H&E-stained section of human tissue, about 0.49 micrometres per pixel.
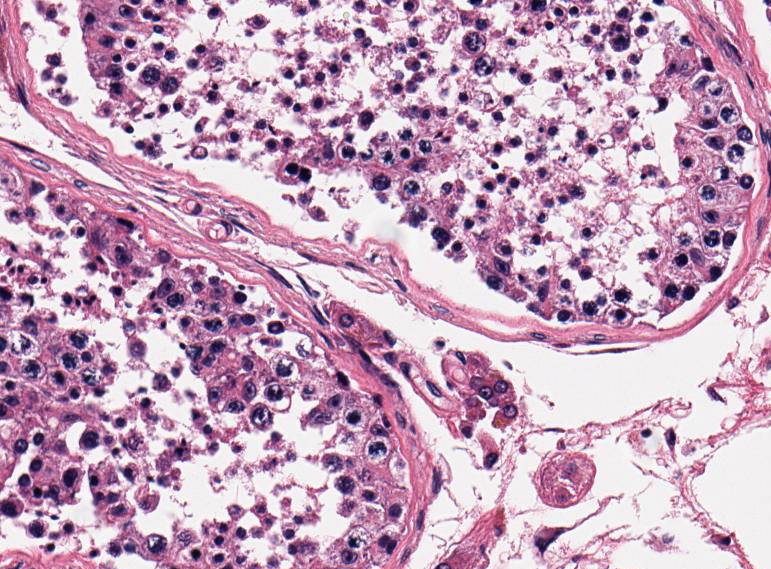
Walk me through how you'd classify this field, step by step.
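I'm looking at seminiferous tubule profiles here, each lined by many layers of rounded cells stacked from wall to centre.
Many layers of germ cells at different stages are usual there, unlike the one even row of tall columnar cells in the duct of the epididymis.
A thin, layered pink wall with flattened dark nuclei bounds each one.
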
